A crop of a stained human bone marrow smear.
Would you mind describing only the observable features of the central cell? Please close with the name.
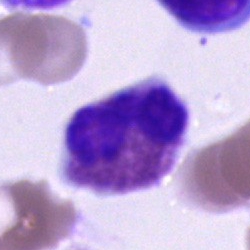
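Its nucleus sits toward the upper part of the cell, so most of the cytoplasm ends up underneath. The chromatin stains dark purple and looks dense, with darker clumps in it. There's a moderate amount of cytoplasm, lilac-purple rather than a pale blue rim, and it holds many fine pinkish-violet granules. That's an eosinophil.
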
